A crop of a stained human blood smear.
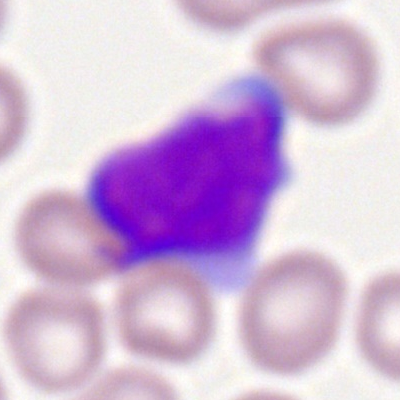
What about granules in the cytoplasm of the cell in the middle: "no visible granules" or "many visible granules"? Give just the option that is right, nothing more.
No visible granules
